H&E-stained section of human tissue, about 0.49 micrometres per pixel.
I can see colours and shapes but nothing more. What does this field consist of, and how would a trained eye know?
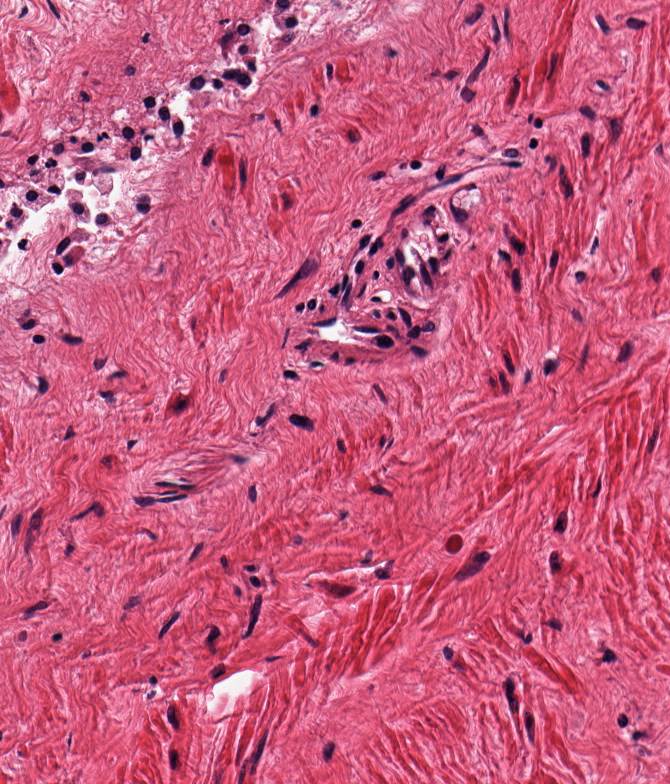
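Here we have fibromuscular stroma. The deciding sign is the scattered elongated bundles staining deeper red than the paler pink fibres around them.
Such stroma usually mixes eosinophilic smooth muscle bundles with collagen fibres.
Nuclei are sparse, mostly dark and spindle-shaped, scattered among the fibres. Just right of centre, nuclei cluster around a small vessel with a slit-like lumen.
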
